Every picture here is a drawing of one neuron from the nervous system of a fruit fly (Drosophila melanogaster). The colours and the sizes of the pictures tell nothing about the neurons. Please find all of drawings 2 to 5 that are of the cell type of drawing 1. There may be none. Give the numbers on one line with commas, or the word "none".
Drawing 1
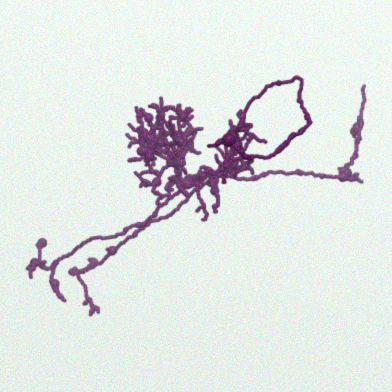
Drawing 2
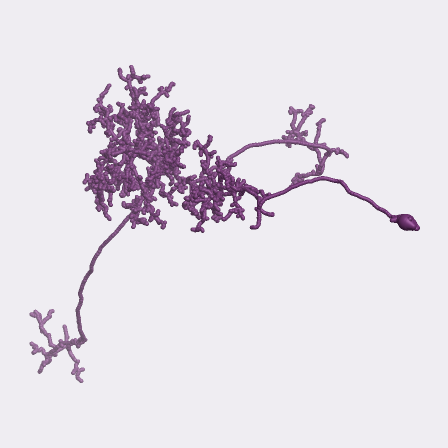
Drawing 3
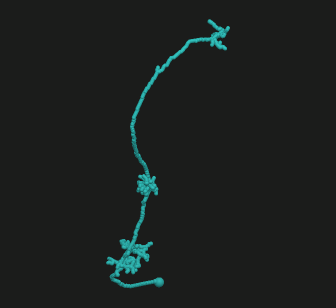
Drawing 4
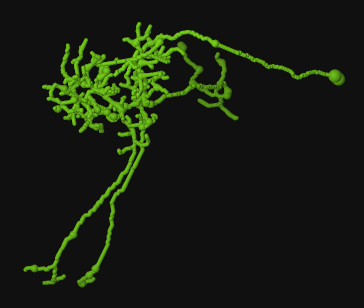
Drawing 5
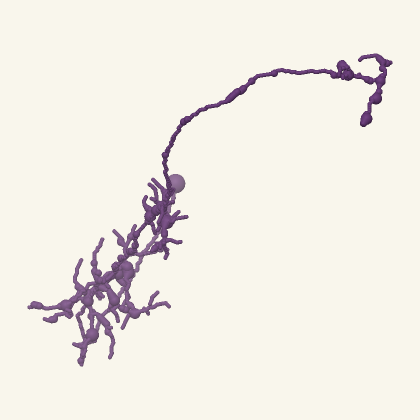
2, 4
